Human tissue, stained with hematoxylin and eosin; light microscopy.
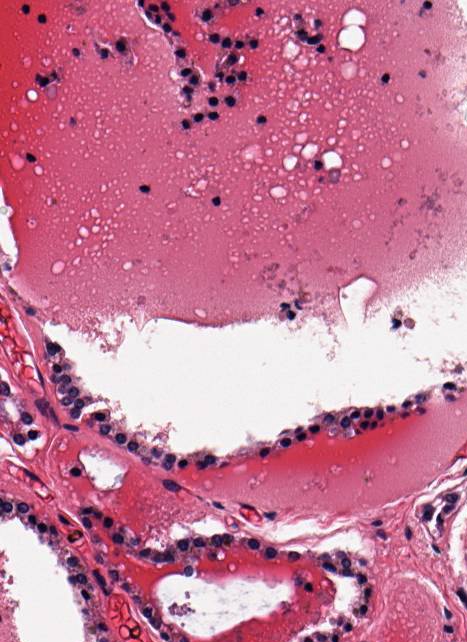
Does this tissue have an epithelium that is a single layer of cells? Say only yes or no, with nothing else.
Yes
